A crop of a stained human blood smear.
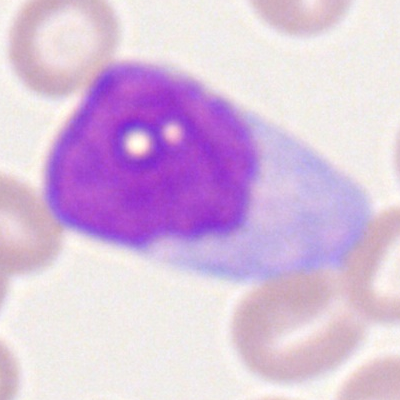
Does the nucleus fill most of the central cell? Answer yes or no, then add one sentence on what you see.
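No. The cytoplasm is plentiful, forming a wide pale zone beside the nucleus.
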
